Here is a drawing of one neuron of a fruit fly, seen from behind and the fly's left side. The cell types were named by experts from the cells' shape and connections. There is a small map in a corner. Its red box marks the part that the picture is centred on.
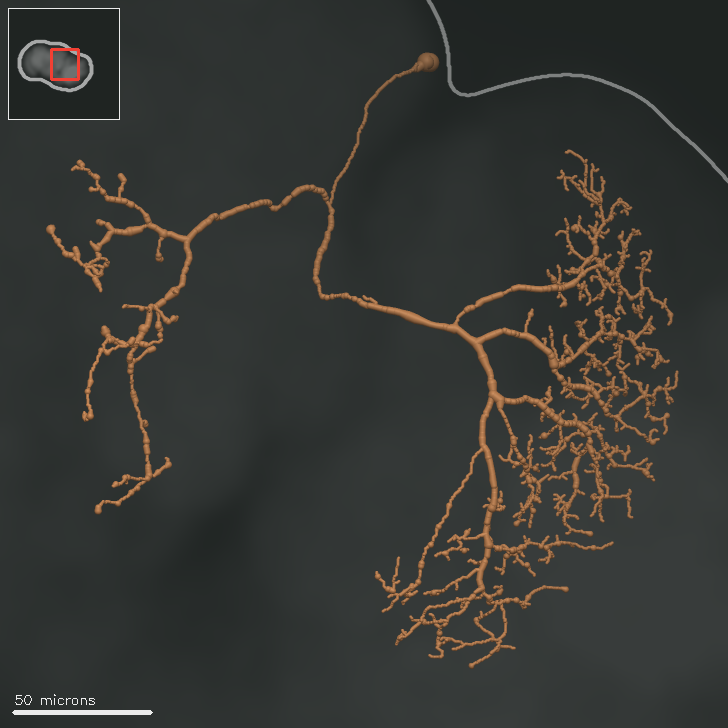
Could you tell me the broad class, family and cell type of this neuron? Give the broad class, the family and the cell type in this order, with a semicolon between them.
visual projection neuron; LPT; LPT28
